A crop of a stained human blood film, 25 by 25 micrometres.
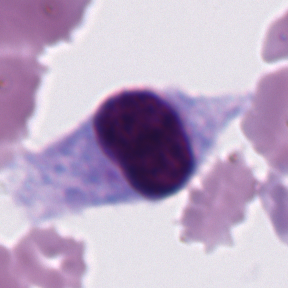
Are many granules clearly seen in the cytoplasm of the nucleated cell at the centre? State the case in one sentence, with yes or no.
No, the cytoplasm of the cell shows no visible granules.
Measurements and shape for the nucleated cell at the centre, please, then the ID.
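Let's start with the cytoplasm: there is plenty of it, covering more area than the nucleus. It is pale blue, and if you look closely, its texture is mottled and patchy. Now the nucleus: it is oval in outline and measures about 10 by 7 micrometres. Its chromatin is dense, dark purple and clumped. The cell you are looking at is a hairy cell.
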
